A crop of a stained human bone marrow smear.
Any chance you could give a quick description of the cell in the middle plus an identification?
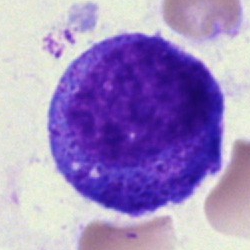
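Round in outline, the cell has a fairly smooth edge. Its chromatin is finely stippled rather than gathered into coarse dark blocks. A few small pale spots lie in its lower left part. Just off the upper left edge sits a small cluster of purple fragments. The cell is a promyelocyte.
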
